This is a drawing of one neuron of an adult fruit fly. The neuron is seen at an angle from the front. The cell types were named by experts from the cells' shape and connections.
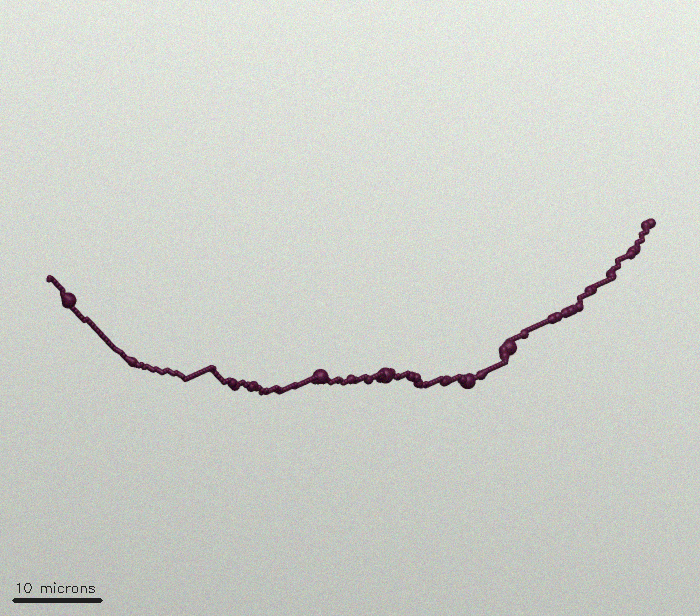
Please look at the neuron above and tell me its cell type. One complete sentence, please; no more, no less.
Classified by cell type, this neuron is JO-CM.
